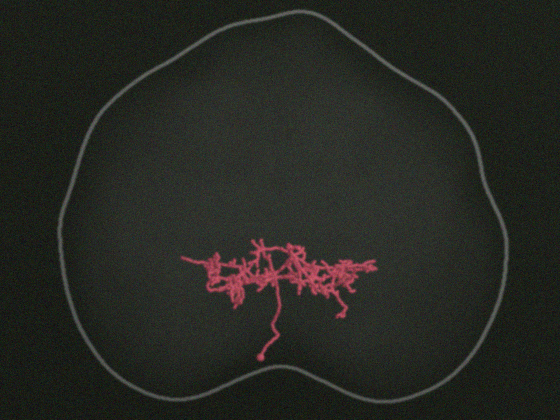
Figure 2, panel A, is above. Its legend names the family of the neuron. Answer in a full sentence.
The family is hemilineage 00A.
